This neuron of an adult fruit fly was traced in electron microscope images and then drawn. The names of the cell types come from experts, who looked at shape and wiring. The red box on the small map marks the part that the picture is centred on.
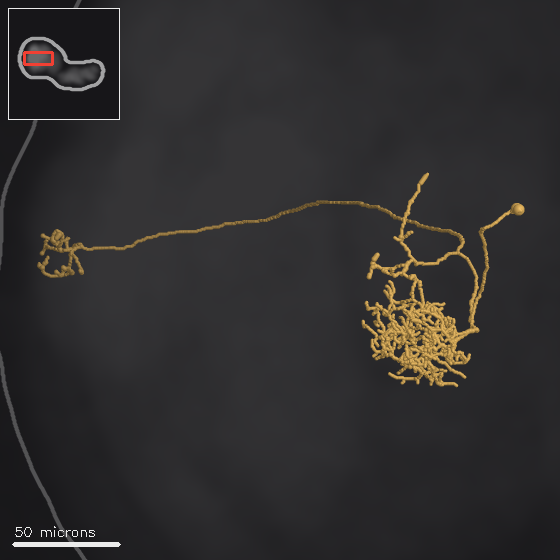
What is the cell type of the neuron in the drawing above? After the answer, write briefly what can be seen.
The cell type is AVLP265. Its broad class is central-brain intrinsic neuron. By the scale bar it is about 250 microns wide in this view. Dozens of branch ends can be seen.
